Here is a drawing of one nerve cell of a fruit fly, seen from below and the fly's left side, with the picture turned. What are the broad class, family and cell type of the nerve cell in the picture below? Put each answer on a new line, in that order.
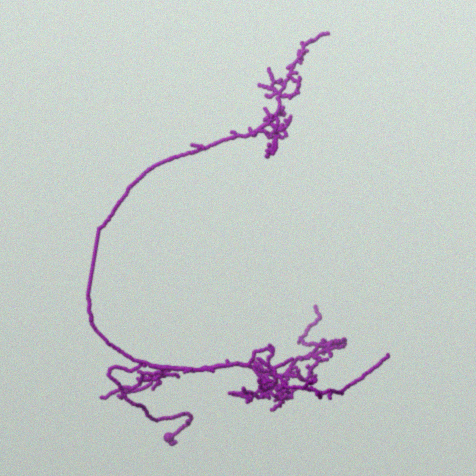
central-brain intrinsic neuron
hemilineage PSp1
LAL147_b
